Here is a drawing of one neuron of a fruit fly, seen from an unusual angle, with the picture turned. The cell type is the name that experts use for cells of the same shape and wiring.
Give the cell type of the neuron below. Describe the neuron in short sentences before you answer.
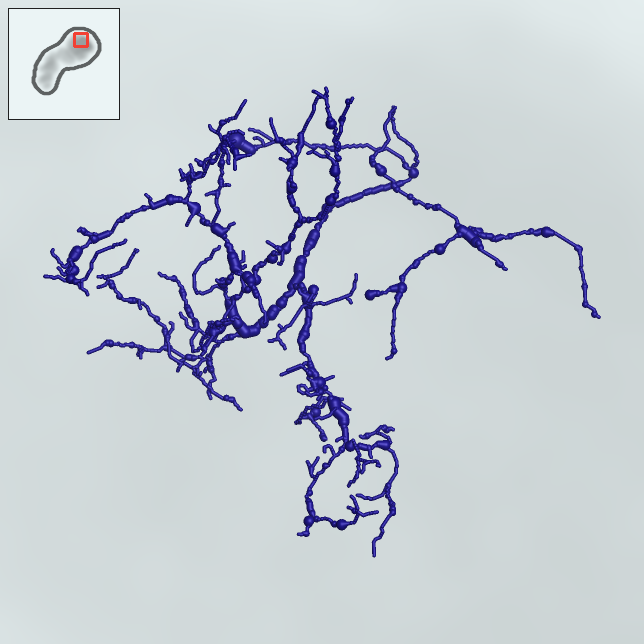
The picture shows dozens of branch ends. In this view it is about as wide as it is tall. This is a central-brain intrinsic neuron. Its cell type is CB3201.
